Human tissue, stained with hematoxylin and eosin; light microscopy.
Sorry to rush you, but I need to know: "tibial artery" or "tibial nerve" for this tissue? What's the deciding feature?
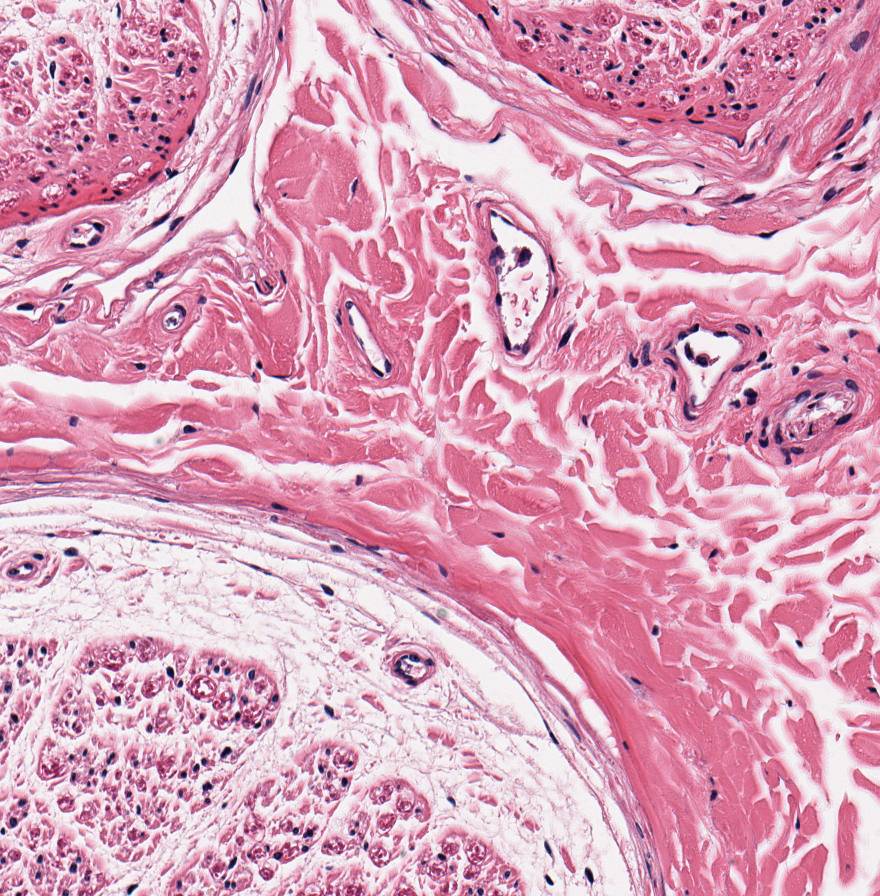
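This is tibial nerve.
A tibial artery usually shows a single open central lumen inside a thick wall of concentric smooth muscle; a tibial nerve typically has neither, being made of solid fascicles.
Here you can see three rounded nerve fascicles, at lower left, upper left and upper right, with dense connective tissue between them. In the lower-left one, clusters of small round pink fibre profiles sit in pale, loosely textured endoneurium.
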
